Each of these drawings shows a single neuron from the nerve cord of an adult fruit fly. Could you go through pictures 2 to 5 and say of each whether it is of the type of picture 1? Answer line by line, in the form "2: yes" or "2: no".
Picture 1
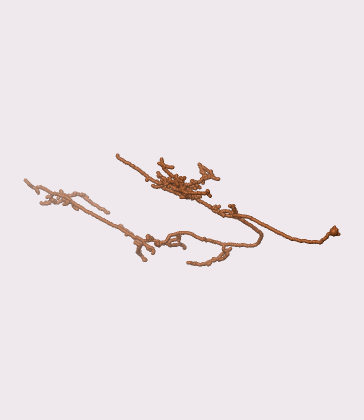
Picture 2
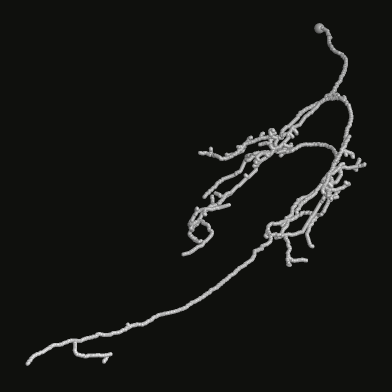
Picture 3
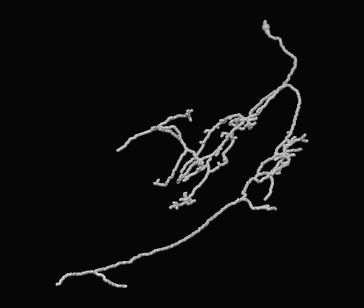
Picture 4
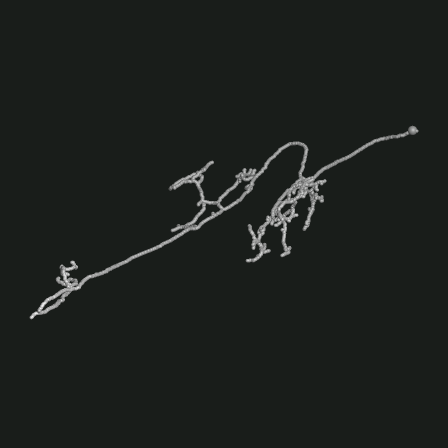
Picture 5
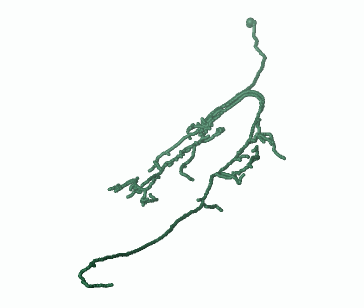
2: no
3: no
4: yes
5: no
